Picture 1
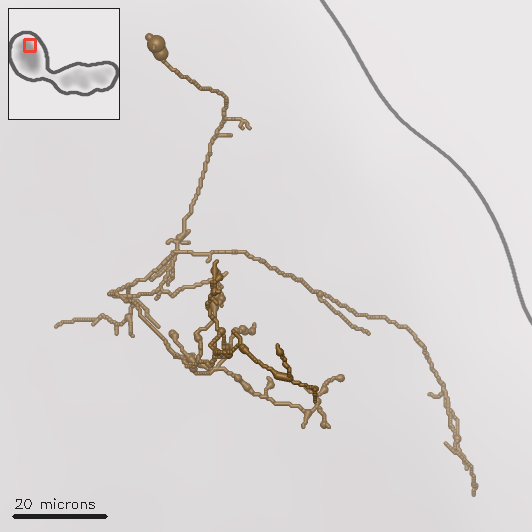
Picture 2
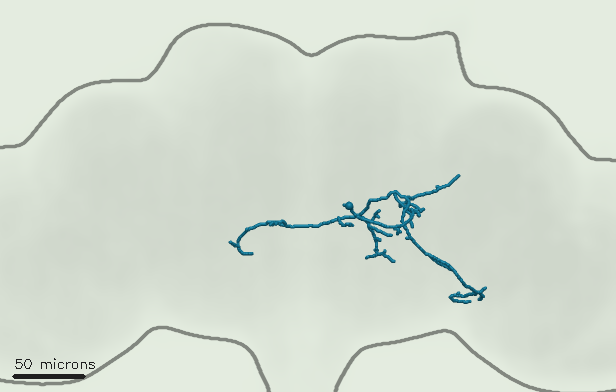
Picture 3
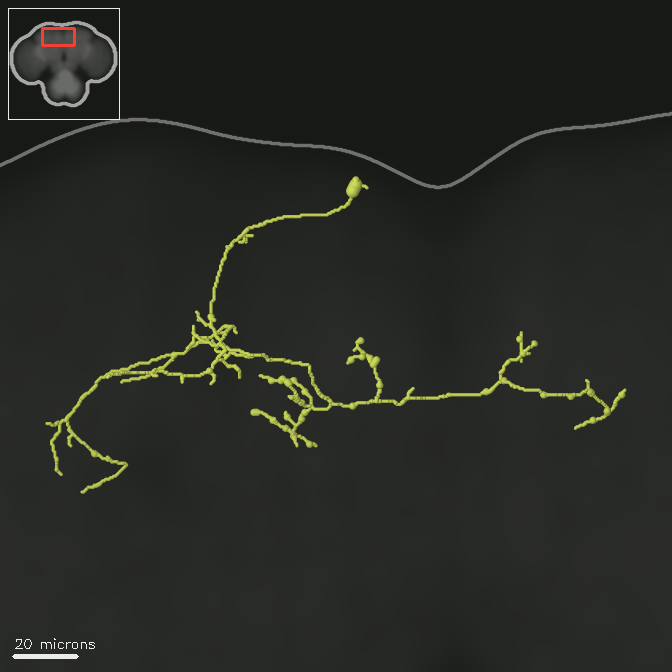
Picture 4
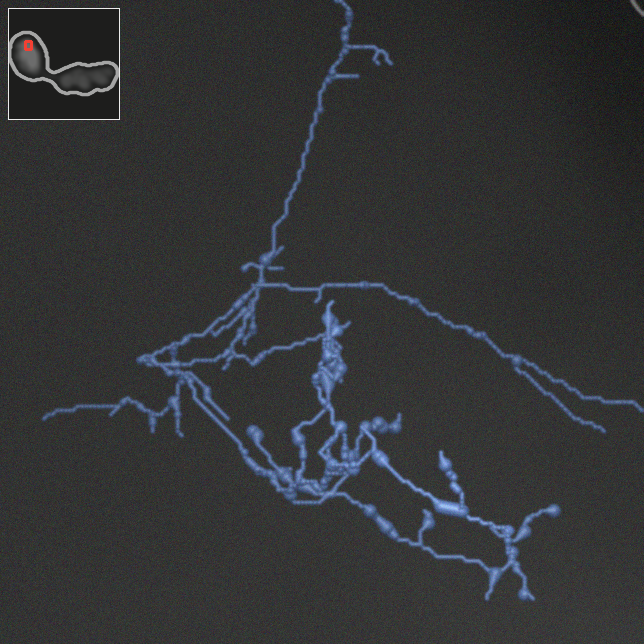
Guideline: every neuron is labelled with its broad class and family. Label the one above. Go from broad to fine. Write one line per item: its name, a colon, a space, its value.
broad class: central-brain intrinsic neuron
family: hemilineage SMPp&v1_posterior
